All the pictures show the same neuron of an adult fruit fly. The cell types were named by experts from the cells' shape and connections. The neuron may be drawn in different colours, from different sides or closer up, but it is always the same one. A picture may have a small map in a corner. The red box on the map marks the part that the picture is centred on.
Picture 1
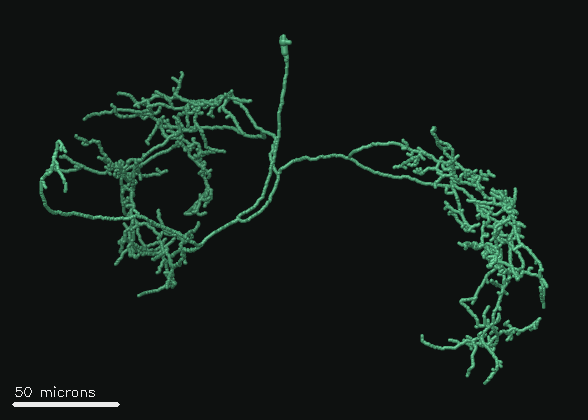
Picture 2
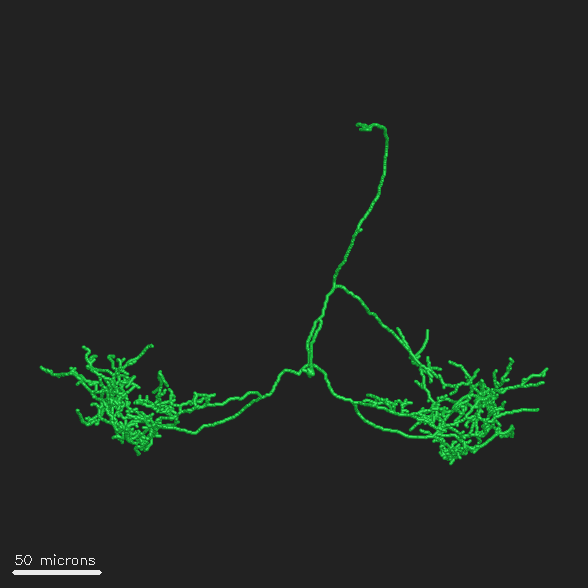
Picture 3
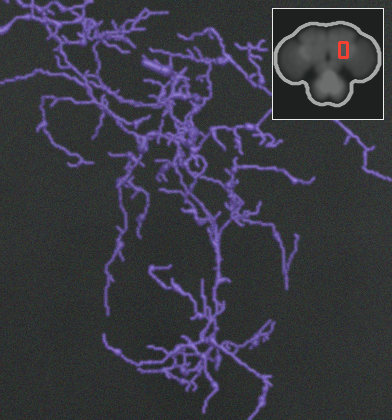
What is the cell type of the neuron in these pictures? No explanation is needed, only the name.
PLP132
